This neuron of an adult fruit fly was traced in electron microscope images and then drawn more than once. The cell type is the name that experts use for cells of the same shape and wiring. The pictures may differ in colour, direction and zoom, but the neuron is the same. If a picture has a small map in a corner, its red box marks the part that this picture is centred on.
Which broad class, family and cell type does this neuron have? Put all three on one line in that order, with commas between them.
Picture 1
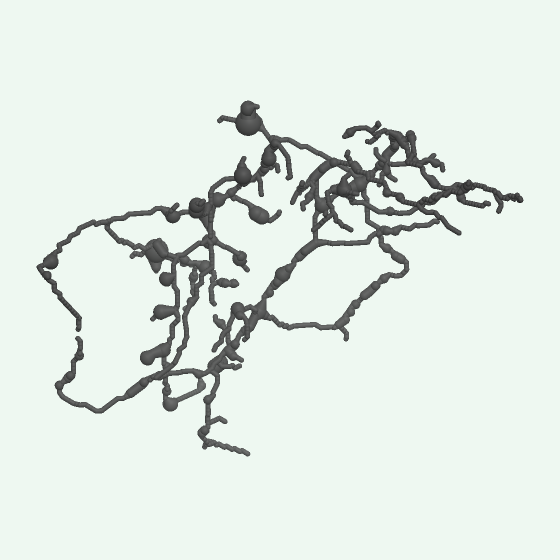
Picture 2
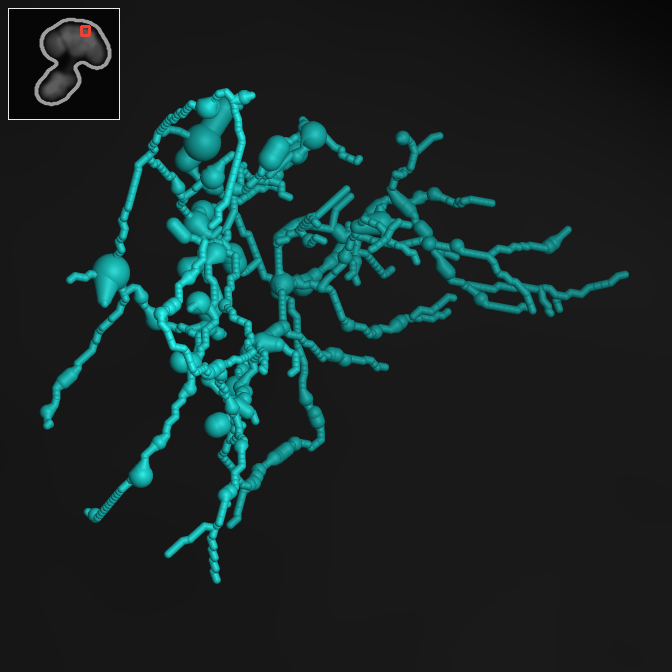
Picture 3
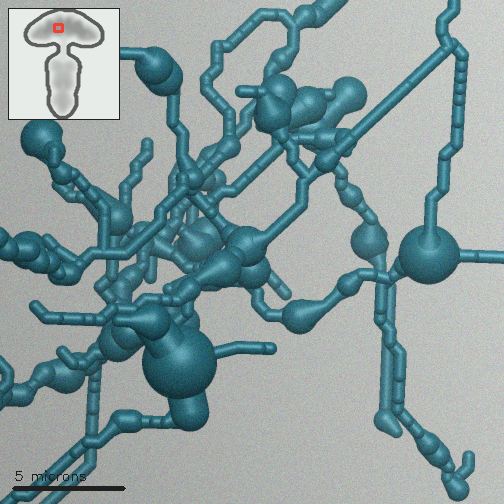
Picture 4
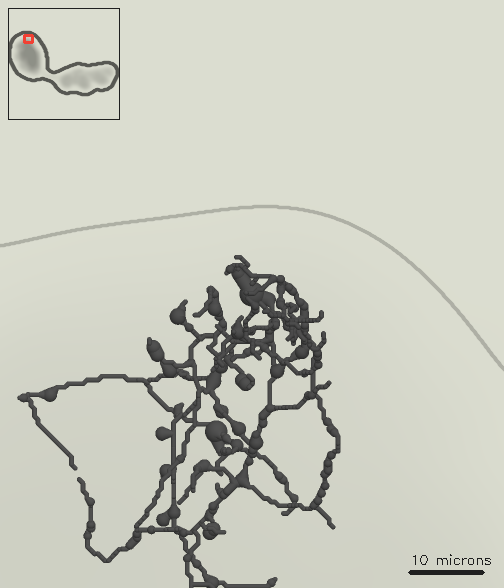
central-brain intrinsic neuron, hemilineage SLPpm2, CB4133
